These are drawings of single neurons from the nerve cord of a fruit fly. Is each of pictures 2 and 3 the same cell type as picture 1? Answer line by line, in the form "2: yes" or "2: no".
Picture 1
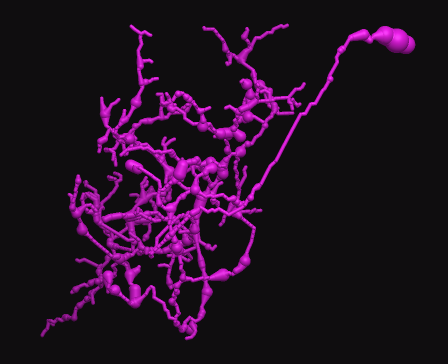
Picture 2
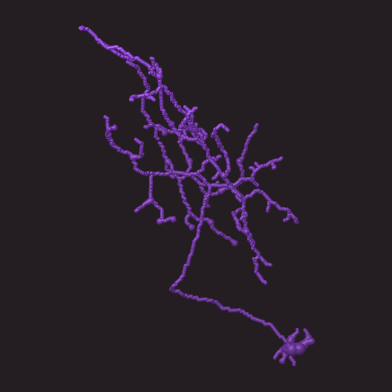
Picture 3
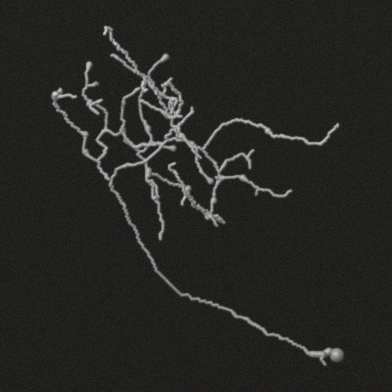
2: yes
3: yes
